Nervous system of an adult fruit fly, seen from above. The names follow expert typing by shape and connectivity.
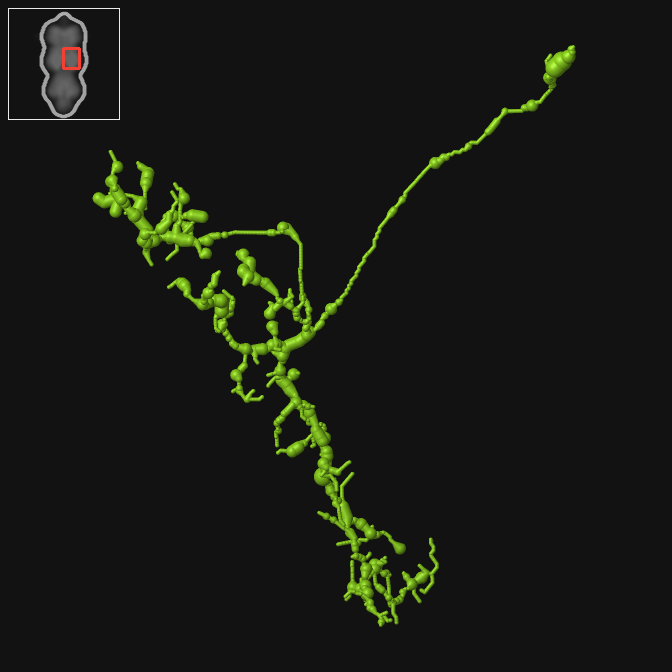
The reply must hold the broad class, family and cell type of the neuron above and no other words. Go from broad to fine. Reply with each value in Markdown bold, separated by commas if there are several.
**nerve-cord intrinsic neuron**, **hemilineage 09A**, **IN09A039**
